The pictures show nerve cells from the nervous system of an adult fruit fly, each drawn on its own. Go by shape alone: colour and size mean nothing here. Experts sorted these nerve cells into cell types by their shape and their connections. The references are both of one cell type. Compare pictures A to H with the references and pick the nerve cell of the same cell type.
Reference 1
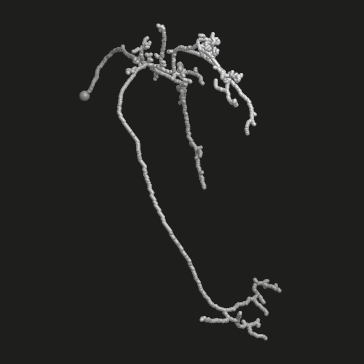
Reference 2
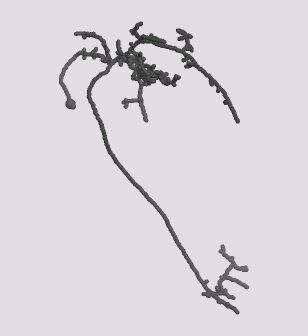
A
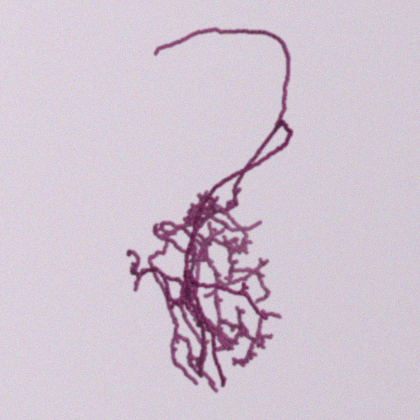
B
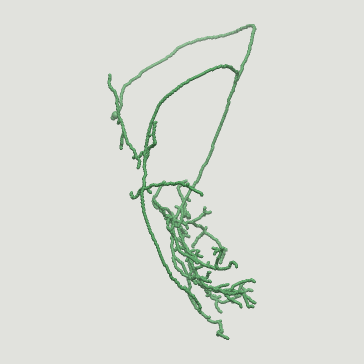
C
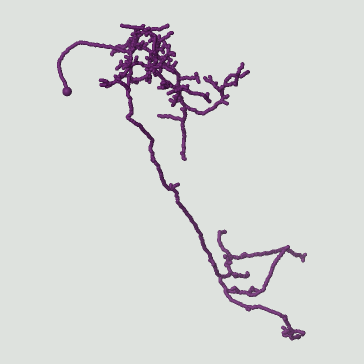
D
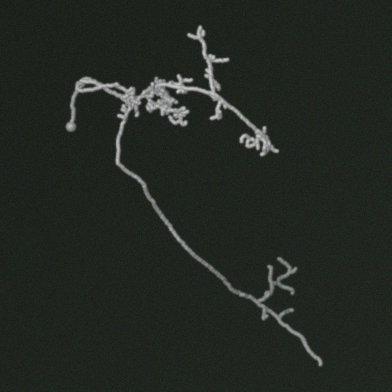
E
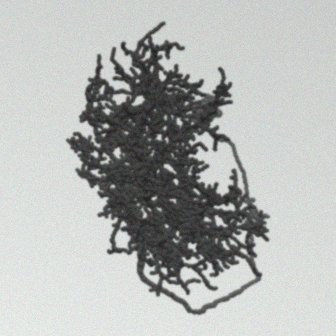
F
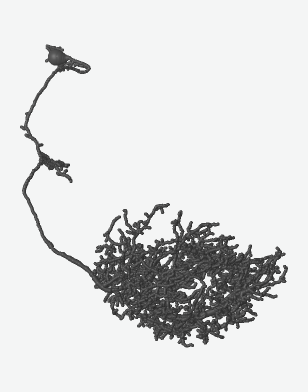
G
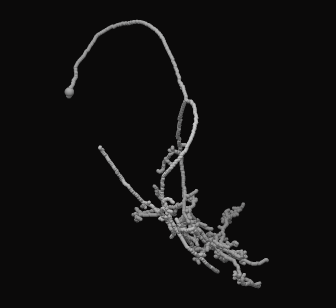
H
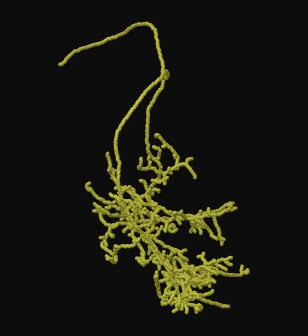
D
